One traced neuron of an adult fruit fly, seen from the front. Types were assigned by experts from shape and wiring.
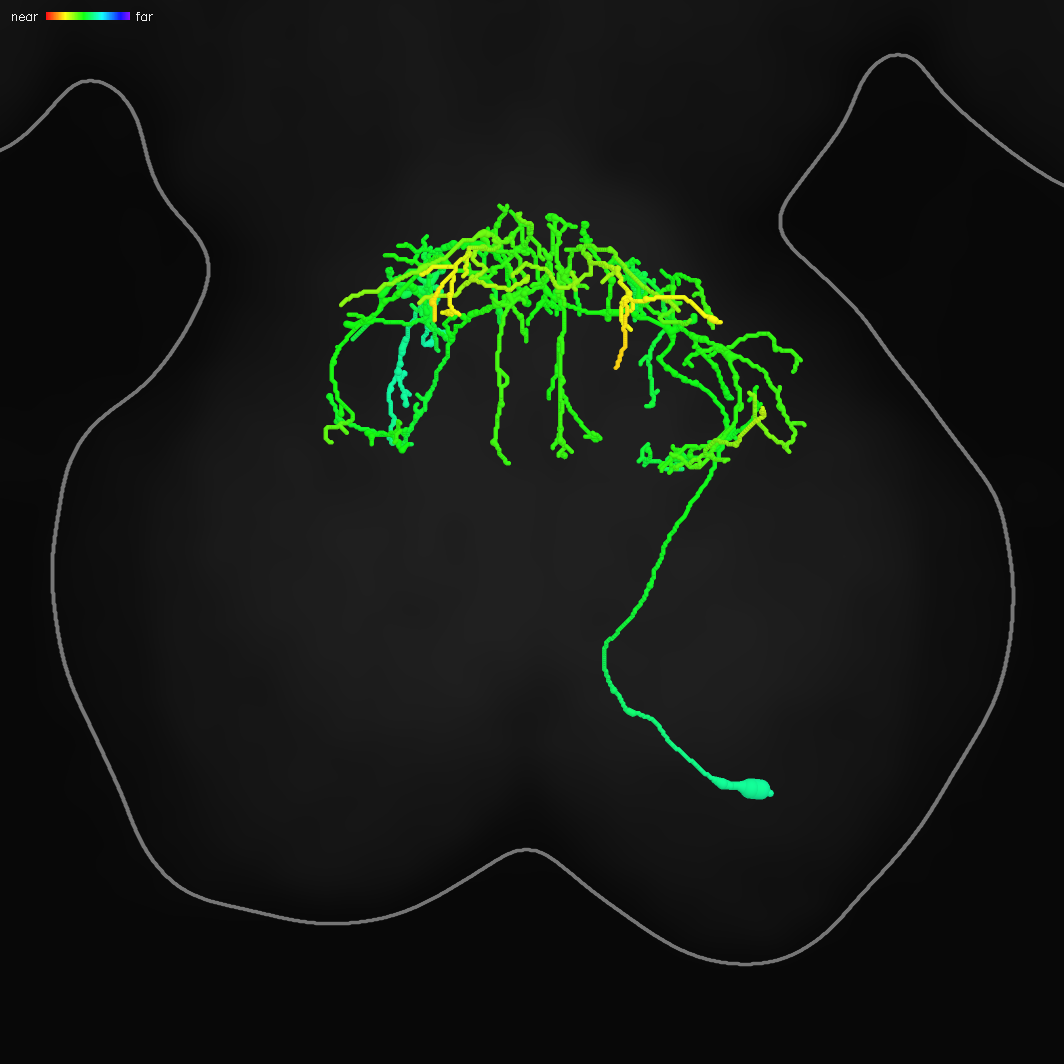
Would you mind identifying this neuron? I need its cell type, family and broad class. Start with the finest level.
IN06A012; hemilineage 06A; nerve-cord intrinsic neuron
